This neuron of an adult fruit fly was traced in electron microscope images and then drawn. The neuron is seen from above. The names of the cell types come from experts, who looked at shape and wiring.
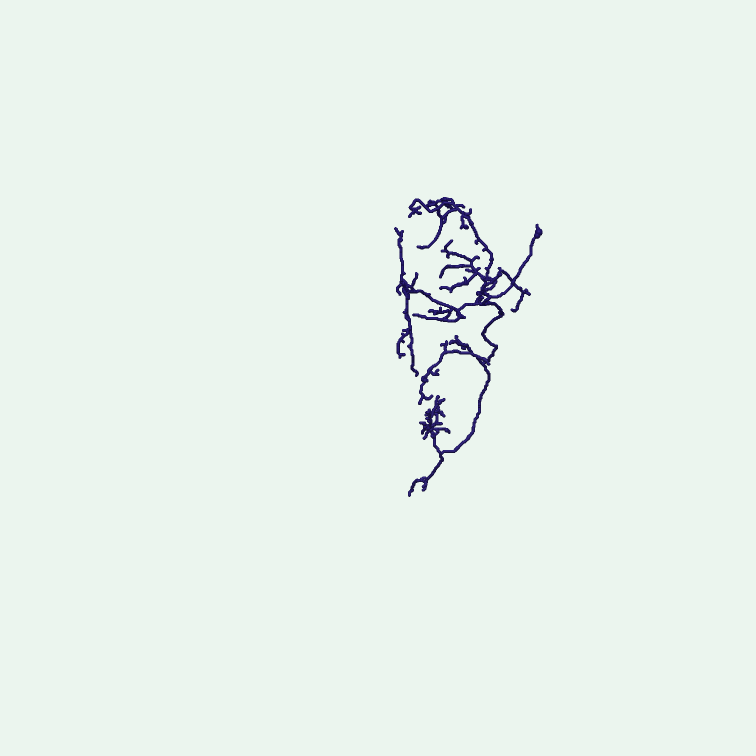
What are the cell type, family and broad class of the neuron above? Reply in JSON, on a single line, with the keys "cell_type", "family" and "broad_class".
{"cell_type": "CRE015", "family": "hemilineage CREa2_ventral", "broad_class": "central-brain intrinsic neuron"}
